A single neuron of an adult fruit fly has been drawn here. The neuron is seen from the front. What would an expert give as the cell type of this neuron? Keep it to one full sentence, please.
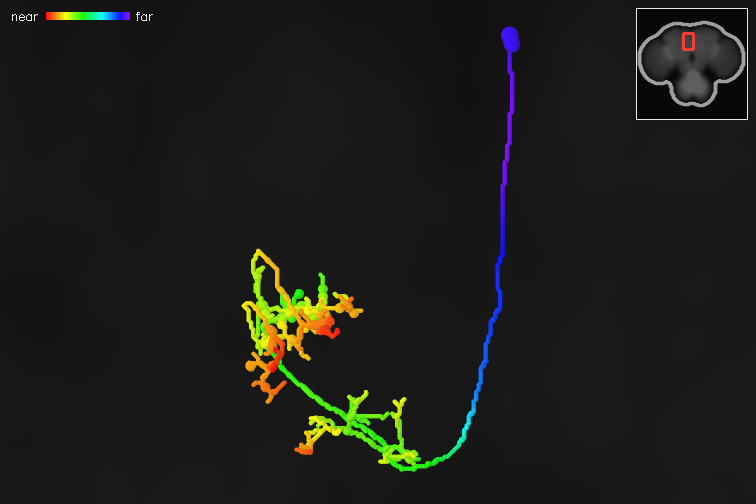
The neuron belongs to cell type vDeltaG.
